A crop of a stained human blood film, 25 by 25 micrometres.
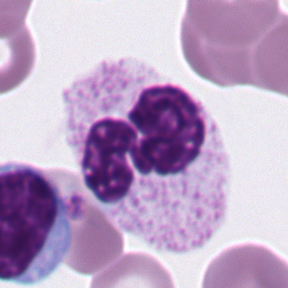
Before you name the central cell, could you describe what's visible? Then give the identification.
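Cytoplasm: small pink-violet granules scattered throughout. Granules do not cover or hide the nucleus. Nucleoli: none visible. Vacuoles: none seen. Identification: segmented neutrophil.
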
